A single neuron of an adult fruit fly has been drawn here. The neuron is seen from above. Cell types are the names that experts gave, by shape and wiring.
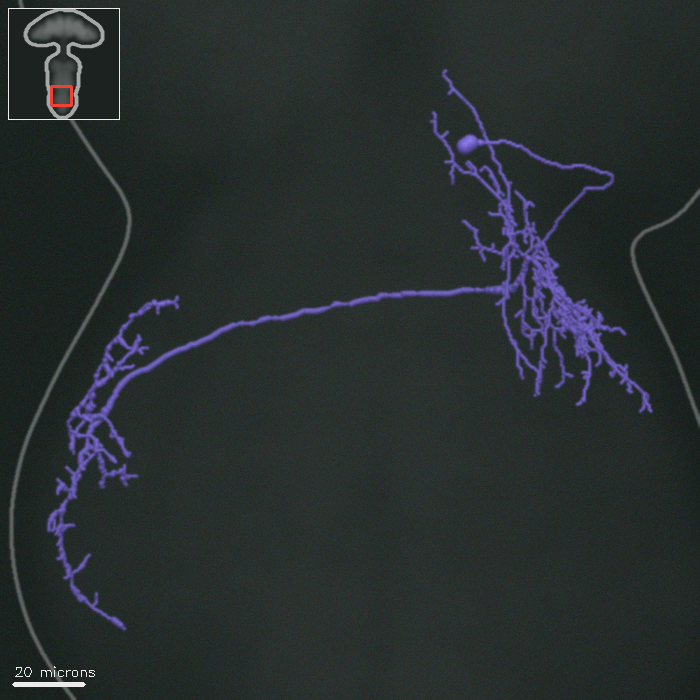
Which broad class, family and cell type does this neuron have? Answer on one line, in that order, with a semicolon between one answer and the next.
nerve-cord intrinsic neuron; hemilineage 01A; IN01A038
